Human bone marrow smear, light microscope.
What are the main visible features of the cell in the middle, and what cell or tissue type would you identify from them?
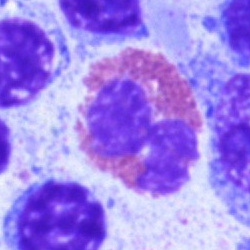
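Coarse orange-pink granules pack the cytoplasm. The nucleus is divided into two lobes, the larger to the upper left and the smaller to the lower right. Its chromatin is condensed and dark purple. Answer: eosinophil.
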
